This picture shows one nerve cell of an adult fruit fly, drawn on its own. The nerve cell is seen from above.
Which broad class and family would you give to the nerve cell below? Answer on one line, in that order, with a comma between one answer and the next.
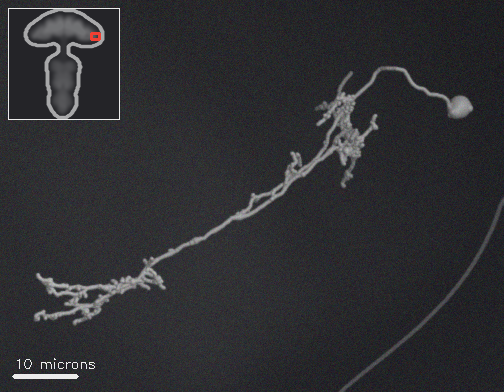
optic-lobe intrinsic neuron, Mi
